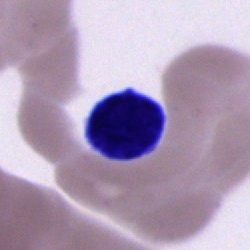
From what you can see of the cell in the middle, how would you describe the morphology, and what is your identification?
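Look first at the edge of the nucleus: no distinct rim of cytoplasm shows around it. The chromatin is dense and stains a deep dark blue. Now search inside the nucleus for nucleoli; there are none to be seen. At the top edge of the cell, notice a small knob-like bulge projecting outward. This cell is a lymphocyte.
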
